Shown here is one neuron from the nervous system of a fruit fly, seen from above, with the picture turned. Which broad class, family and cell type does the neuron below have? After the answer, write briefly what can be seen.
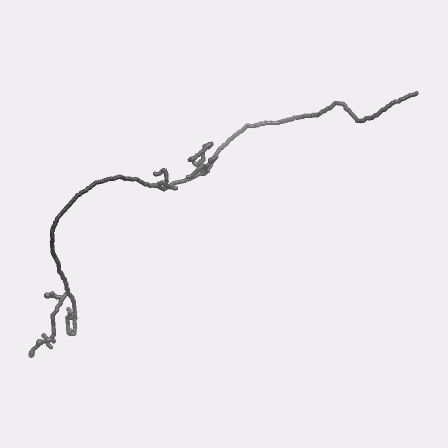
Its broad class is sensory neuron entering the brain. Its family is called class olfactory. Its cell type is ORN_VC3. The drawing shows no cell body. As drawn here it is wider than it is tall.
